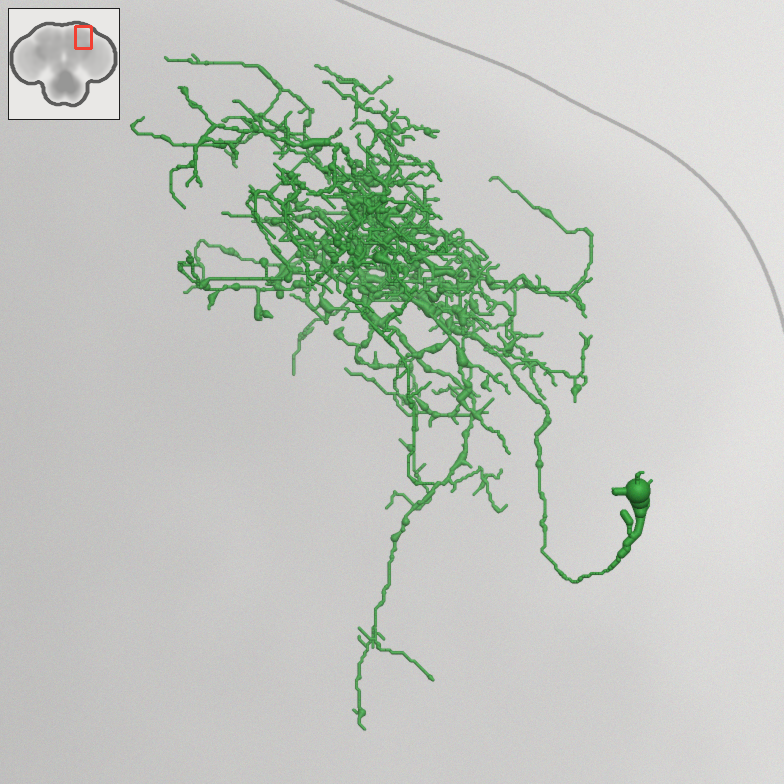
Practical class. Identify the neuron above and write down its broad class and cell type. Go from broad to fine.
central-brain intrinsic neuron; SLP132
